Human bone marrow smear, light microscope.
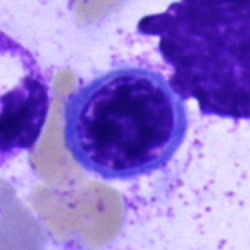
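Erythroblast, the central cell of a stained bone marrow smear. Outline round, smooth. Nucleus occupies most of the cell; cytoplasm only a narrow rim, deep blue. Chromatin coarse, clumped, small paler spaces between dark clumps.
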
